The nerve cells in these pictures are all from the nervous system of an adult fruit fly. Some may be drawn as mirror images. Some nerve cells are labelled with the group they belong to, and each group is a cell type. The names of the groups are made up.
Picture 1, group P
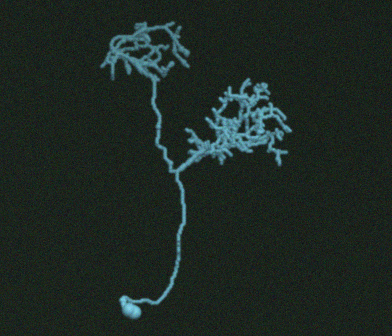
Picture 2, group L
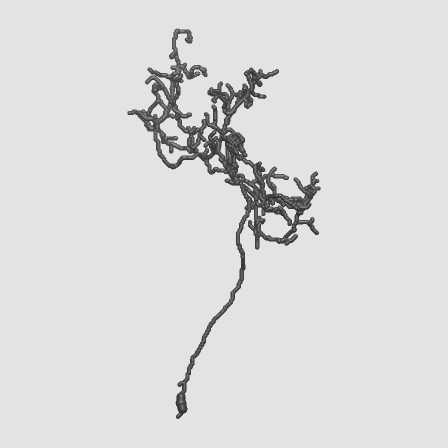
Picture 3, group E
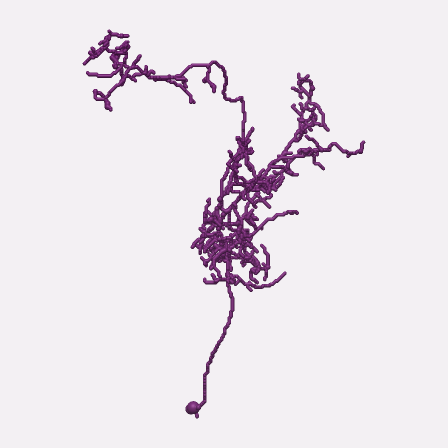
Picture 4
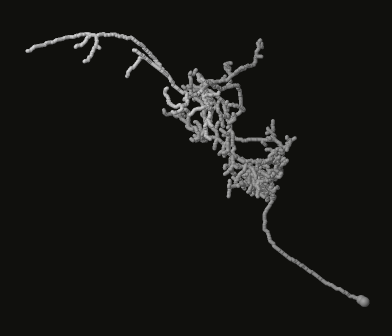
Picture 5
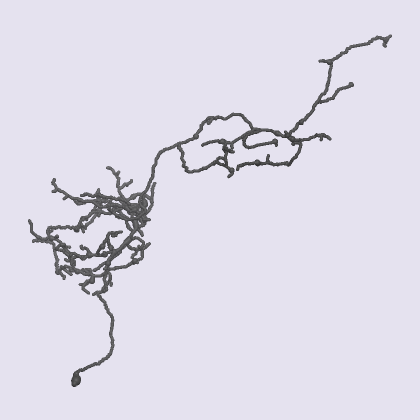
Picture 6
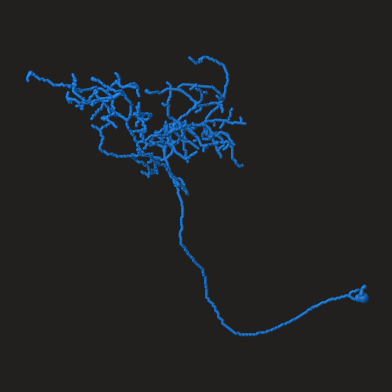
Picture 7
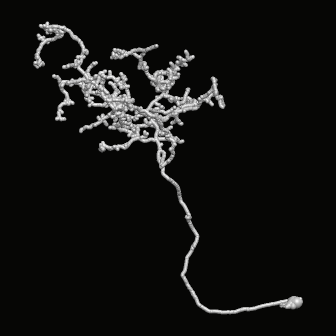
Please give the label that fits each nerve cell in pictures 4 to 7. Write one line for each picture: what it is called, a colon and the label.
4: group E
5: group E
6: group P
7: group P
